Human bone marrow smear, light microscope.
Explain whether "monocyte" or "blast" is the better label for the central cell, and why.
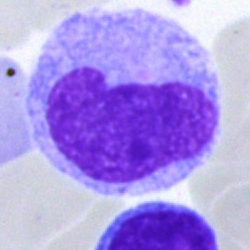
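The answer is monocyte. The nucleus is indented along its upper edge, giving it a kidney shape, and sits in the lower part of the cell, leaving a wider band of cytoplasm above it. Abundant, pale grey-blue cytoplasm surrounds it, showing only a faint, fine lilac dusting of granules.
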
